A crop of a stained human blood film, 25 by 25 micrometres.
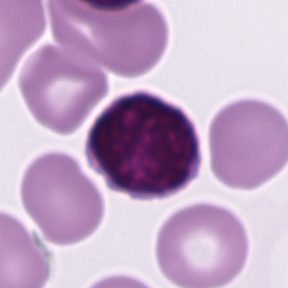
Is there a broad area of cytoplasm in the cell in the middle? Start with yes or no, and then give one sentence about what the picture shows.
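No. Only a very thin rim of cytoplasm shows around the nucleus.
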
